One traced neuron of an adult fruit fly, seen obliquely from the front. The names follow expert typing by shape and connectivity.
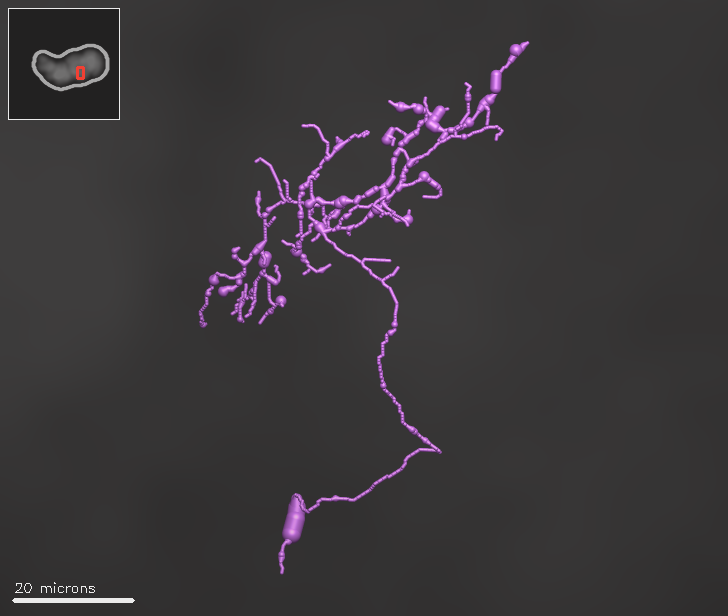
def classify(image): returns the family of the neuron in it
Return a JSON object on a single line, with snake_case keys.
{"family": "hemilineage LB3"}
